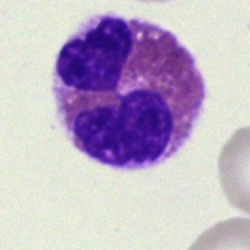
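Eosinophil, the cell in the middle. See how its nucleus splits into two separate lobes, one sitting up at the upper left and the other down in the lower part of the cell. Their chromatin is dense and dark purple. Pinkish-violet cytoplasm fills the space between and around them.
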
